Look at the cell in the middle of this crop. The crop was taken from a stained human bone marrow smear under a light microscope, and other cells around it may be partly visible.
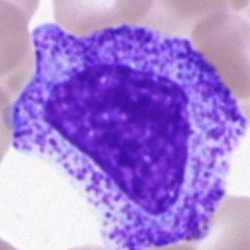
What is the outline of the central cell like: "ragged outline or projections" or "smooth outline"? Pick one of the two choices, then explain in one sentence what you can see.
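Ragged outline or projections. The cell border is irregular and bumpy rather than smoothly round.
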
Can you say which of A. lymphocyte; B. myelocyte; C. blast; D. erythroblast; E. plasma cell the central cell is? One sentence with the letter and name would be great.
Option B is accurate; the centrally placed cell is a myelocyte.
